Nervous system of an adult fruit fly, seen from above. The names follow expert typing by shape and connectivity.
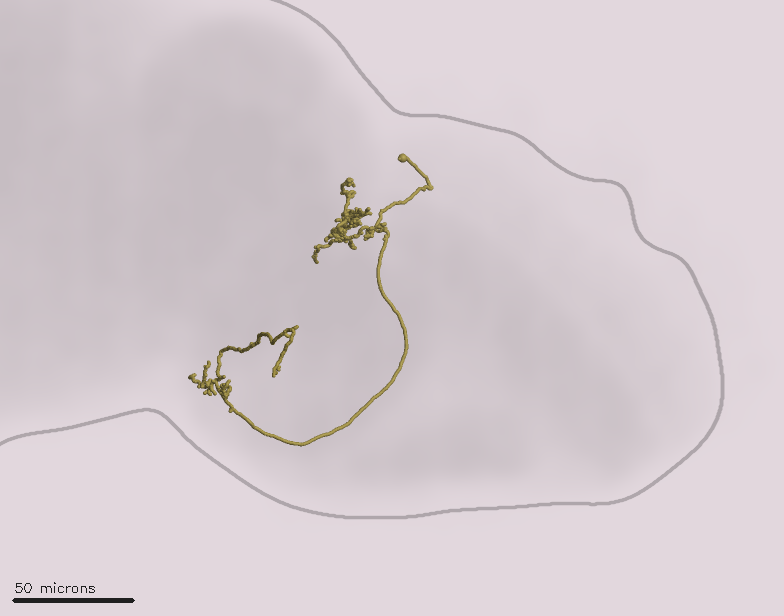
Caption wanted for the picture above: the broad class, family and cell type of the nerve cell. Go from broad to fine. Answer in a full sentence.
A visual projection neuron of the MeTu family, type MeTu4f.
